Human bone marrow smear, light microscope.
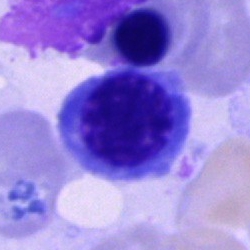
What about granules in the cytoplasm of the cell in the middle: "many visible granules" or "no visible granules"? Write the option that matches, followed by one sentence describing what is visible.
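No visible granules. No granules are seen in the cytoplasm.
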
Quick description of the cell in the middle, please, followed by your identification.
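Deep blue cytoplasm, only a narrow rim; nucleus fills most of the cell. Nucleus dark purple, small pinkish spots scattered through it. Outline roughly round, edge slightly uneven. Result: erythroblast.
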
